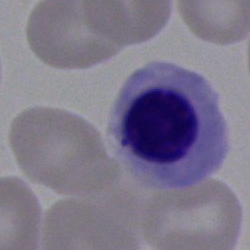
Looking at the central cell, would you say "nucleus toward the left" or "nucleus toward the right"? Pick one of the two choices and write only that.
Nucleus toward the left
